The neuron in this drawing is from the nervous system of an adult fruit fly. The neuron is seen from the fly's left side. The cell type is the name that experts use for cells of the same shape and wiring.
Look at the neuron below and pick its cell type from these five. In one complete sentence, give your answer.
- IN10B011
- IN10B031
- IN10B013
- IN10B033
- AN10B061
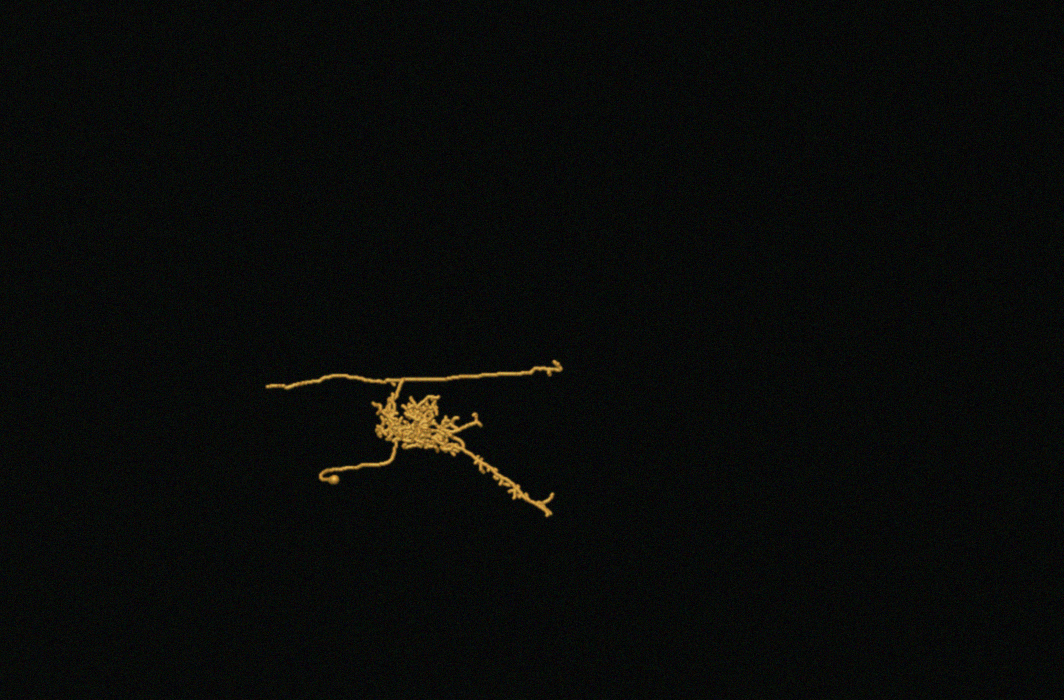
This neuron is a cell of type IN10B033.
